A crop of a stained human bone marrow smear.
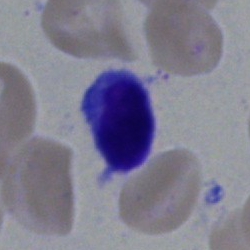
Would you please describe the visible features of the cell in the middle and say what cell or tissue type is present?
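Let me see: the chromatin is dense and deeply stained a dark purple-blue, with little visible texture. I can't make out any nucleoli in the nucleus. Nor are there any granules in the cytoplasm. There's a small pale blue knob projecting from the lower edge of the cell. It's a lymphocyte.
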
